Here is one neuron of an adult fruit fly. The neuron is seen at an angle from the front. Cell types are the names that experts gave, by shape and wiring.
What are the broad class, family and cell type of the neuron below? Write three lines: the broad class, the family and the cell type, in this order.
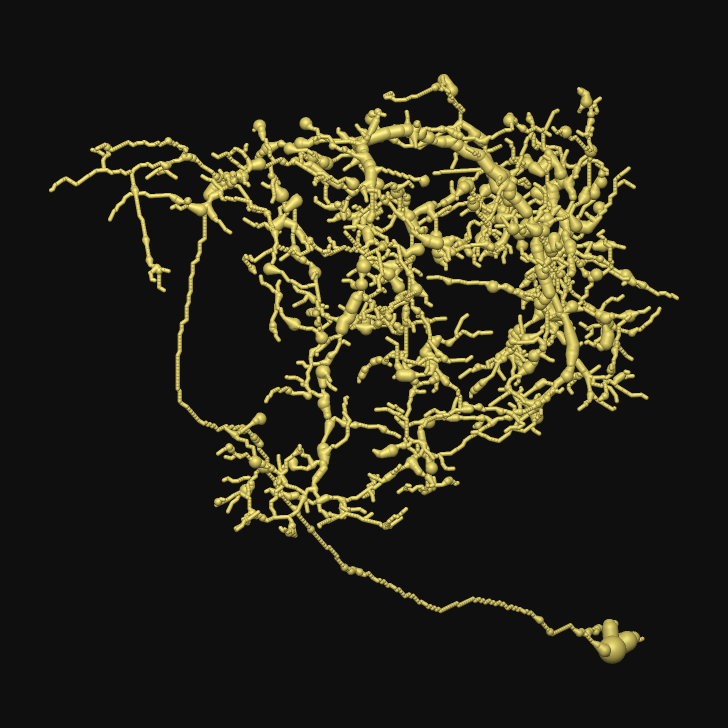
nerve-cord intrinsic neuron
hemilineage 02A
IN02A019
